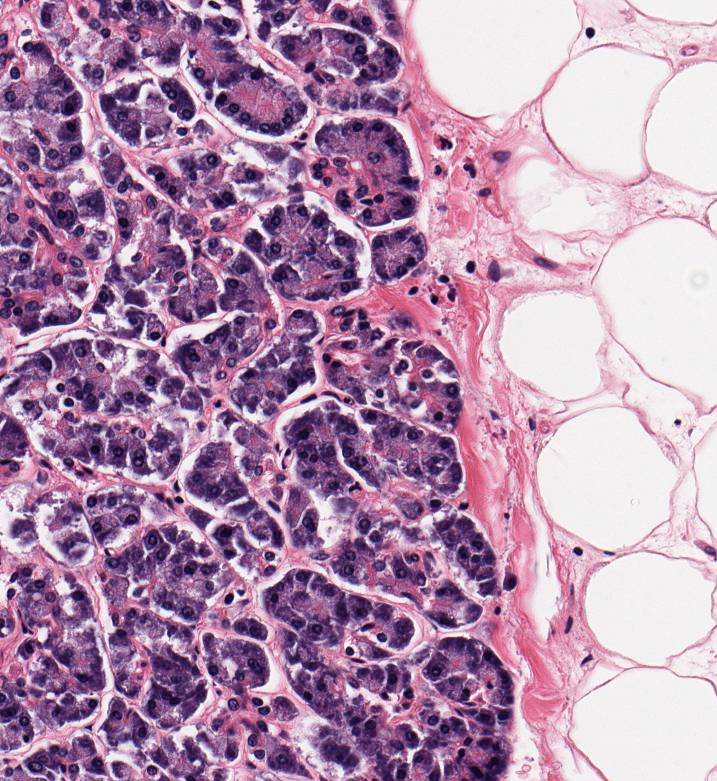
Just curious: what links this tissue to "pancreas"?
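This is pancreas.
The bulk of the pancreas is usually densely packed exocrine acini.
That matches the left two-thirds of the field, which is filled with densely packed glandular tissue made of closely packed, rounded to elongated serous acini.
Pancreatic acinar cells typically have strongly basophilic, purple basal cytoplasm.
Here the acinar cells fit that, with dark purple, granular cytoplasm and small, round, dark nuclei sitting toward the base of the cells. Along the right edge, fat fills the field.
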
